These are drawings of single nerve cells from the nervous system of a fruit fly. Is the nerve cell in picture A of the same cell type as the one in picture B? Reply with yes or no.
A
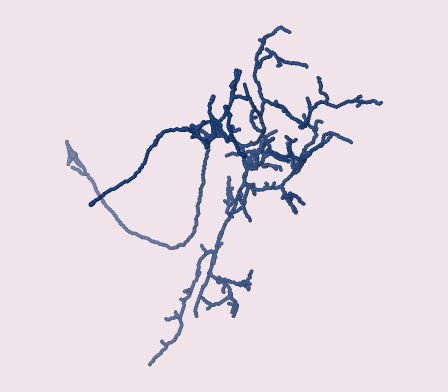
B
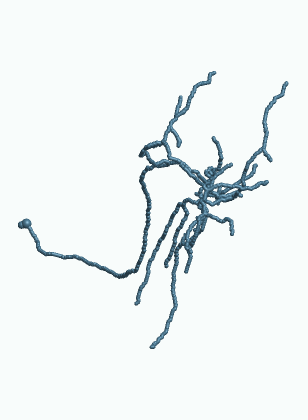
yes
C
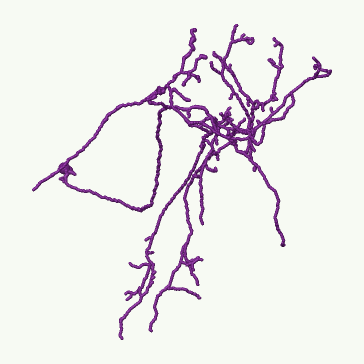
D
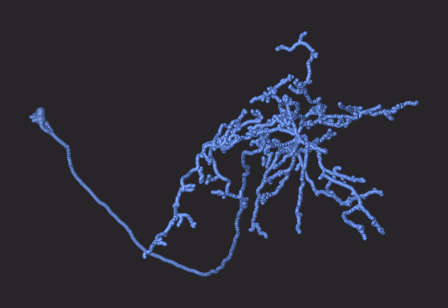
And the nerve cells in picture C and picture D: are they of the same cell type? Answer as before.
no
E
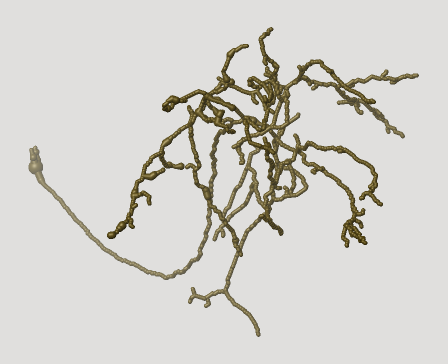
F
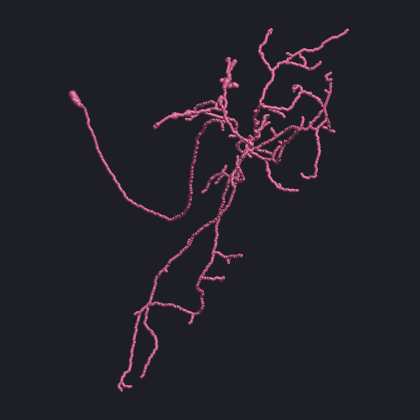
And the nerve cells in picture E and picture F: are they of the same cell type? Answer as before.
no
